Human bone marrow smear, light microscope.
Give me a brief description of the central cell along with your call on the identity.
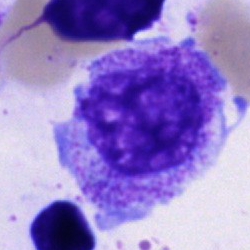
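Looking first at the edge, I see it is irregular and ragged, not smooth. The cytoplasm is pale blue, and its rim is widest at the lower left. A small pale blue bleb projects from the right edge. This is a promyelocyte.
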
